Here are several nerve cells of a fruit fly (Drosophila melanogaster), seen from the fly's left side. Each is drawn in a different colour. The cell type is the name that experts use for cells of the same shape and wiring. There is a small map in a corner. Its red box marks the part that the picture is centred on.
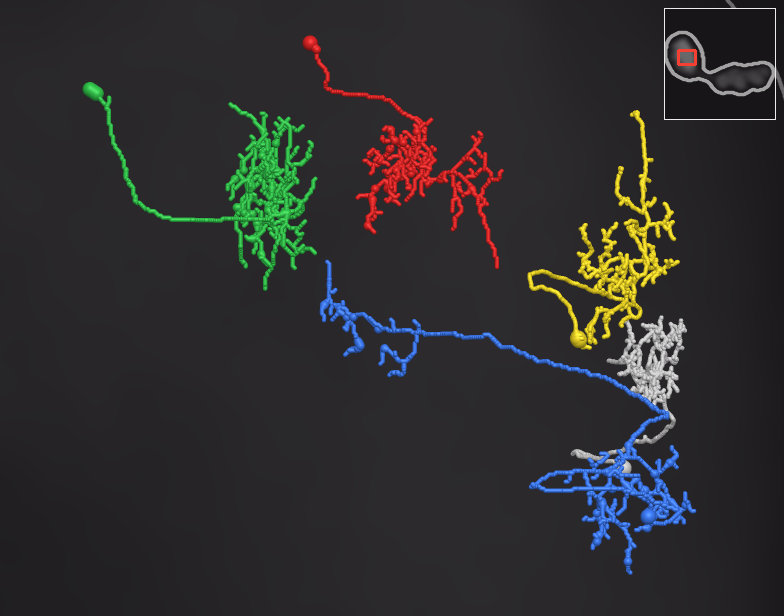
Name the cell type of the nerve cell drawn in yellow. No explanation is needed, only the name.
Mi17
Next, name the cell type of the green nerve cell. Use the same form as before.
Cm3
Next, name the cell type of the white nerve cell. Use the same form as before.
Cm4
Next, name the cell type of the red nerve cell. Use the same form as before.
Mi16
